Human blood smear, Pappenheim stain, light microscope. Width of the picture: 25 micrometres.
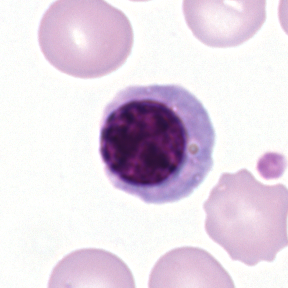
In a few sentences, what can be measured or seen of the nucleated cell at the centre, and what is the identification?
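Cell about 10 micrometres across. Nucleus round in outline, no indentation or lobes, filling about 50% of the cell's area. Nucleus placed toward the left; rim of cytoplasm widest on the right. Chromatin dark purple, coarsely clumped into patches. One small pale round dot in the cytoplasm against the right edge of the nucleus. Cell: normoblast.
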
